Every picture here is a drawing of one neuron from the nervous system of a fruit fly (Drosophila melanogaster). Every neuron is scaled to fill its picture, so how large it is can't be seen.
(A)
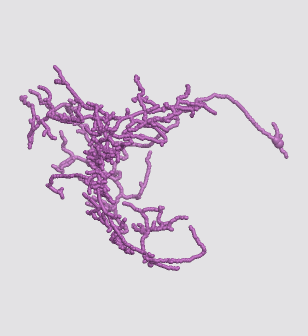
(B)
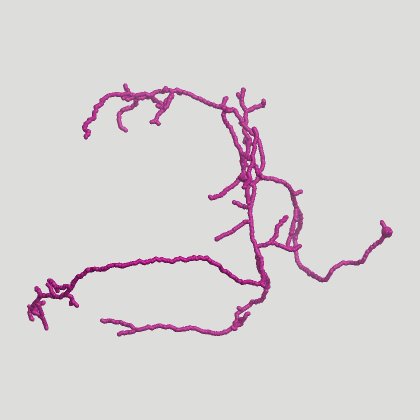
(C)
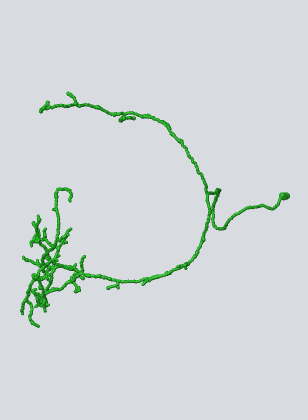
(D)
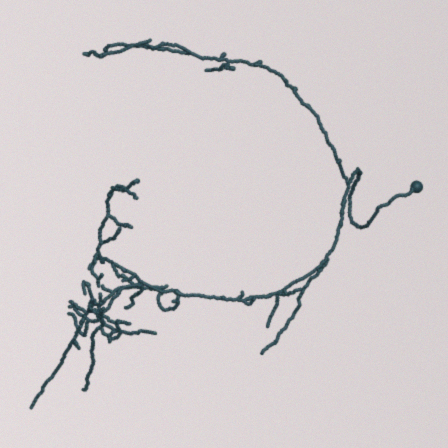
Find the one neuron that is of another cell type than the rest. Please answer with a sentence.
The neuron in picture A is of another cell type than the rest.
